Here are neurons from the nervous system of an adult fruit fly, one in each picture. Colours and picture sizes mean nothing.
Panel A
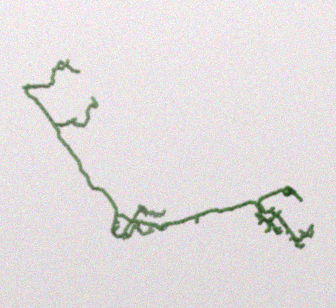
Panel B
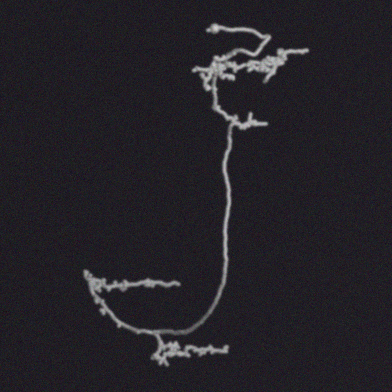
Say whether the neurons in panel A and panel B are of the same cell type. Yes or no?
yes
